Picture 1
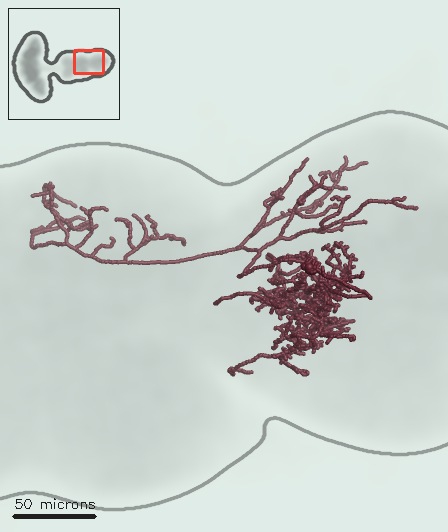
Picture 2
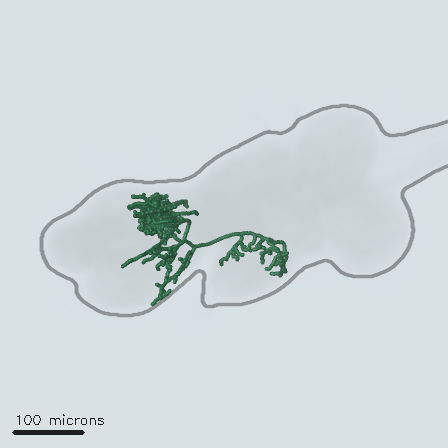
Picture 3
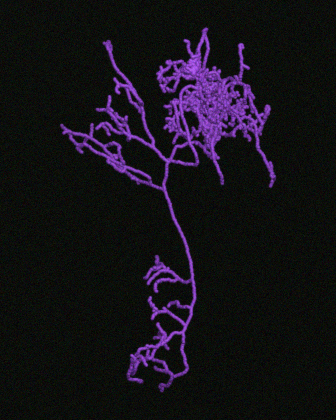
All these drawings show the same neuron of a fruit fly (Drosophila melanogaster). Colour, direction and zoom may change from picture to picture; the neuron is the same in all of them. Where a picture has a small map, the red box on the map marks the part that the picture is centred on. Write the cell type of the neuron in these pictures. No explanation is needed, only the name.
INXXX107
